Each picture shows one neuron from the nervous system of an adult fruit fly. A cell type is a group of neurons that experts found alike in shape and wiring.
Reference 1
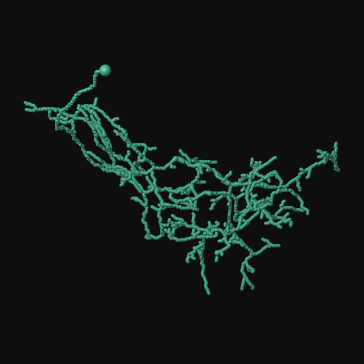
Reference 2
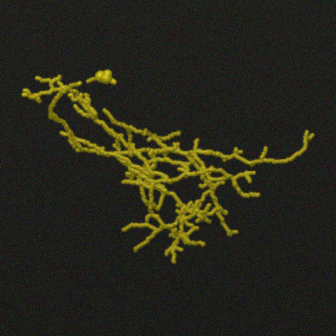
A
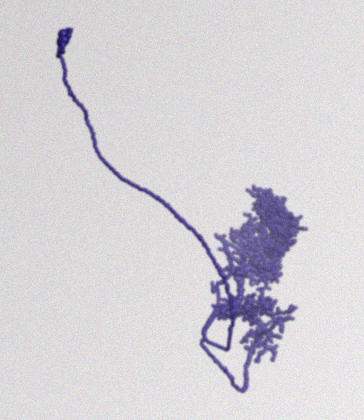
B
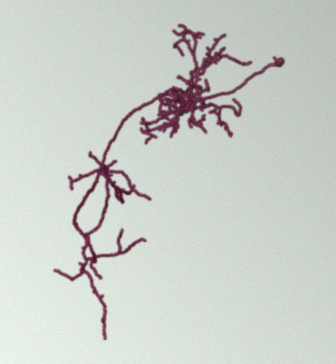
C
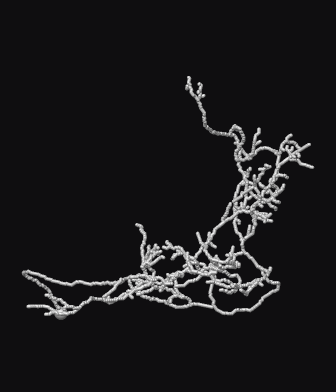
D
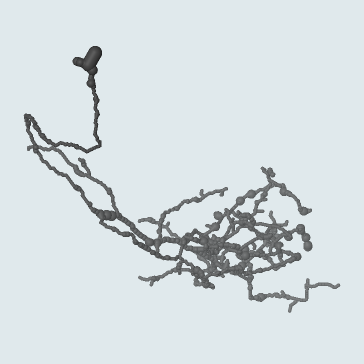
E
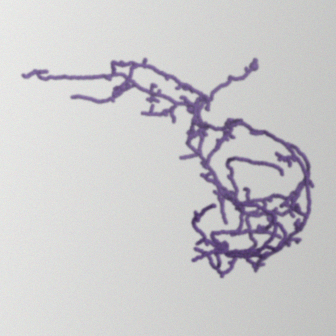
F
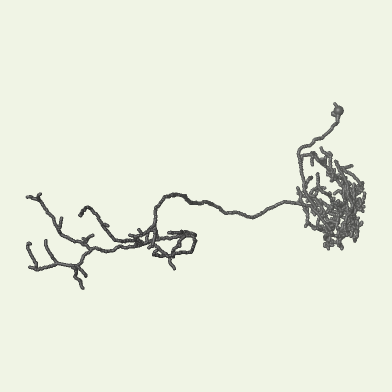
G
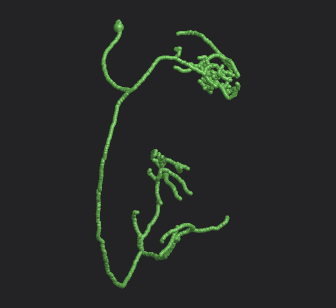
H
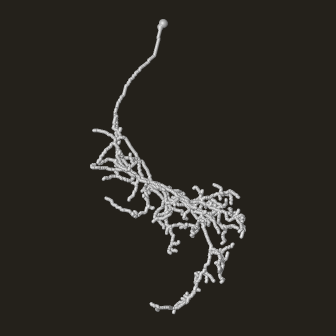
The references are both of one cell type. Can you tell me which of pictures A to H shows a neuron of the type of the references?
H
